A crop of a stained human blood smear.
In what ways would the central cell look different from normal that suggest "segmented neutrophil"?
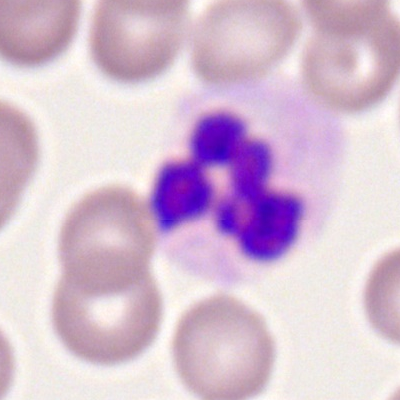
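This cell's nucleus is split into more than three separate lobes, and its dense chromatin stains dark purple.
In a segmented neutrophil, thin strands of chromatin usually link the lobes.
The cytoplasm is plentiful and pale pinkish-lilac, which goes with the name.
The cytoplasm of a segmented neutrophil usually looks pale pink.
It has no coarse orange-red granules, and that goes with it as well.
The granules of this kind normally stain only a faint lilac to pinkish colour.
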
